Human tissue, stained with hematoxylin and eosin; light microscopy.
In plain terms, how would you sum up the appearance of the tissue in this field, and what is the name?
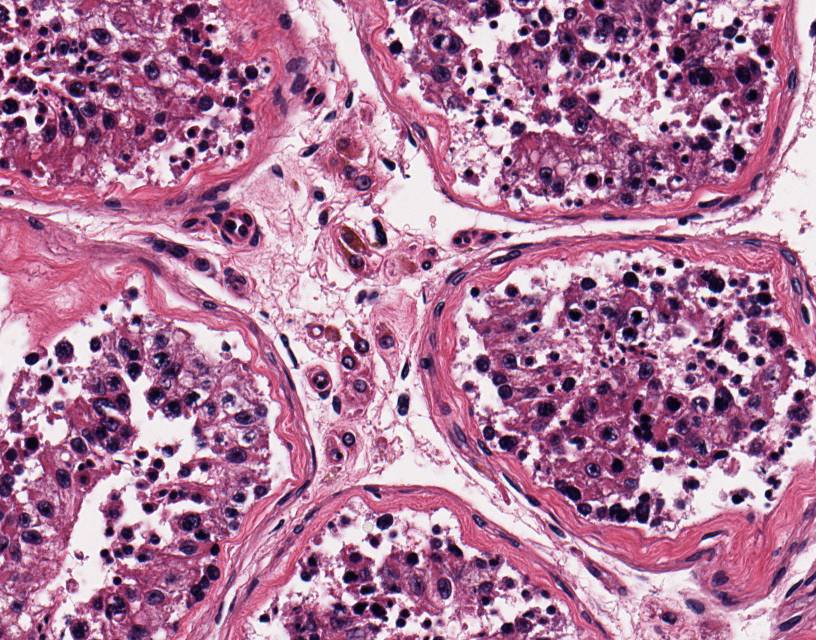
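Five rounded tubule profiles, separated by narrow branching interstitium meeting centrally, fill the field. Loosely arranged cells with round dark nuclei fill them, several layers deep. Leydig cells, polygonal, with abundant eosinophilic cytoplasm and round central nuclei, form small central interstitial groups. This is testis.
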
